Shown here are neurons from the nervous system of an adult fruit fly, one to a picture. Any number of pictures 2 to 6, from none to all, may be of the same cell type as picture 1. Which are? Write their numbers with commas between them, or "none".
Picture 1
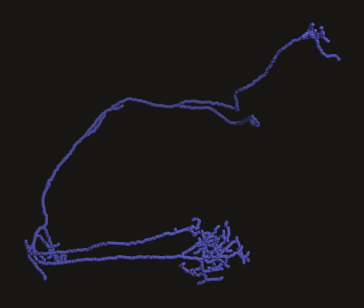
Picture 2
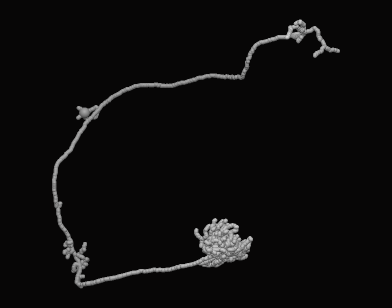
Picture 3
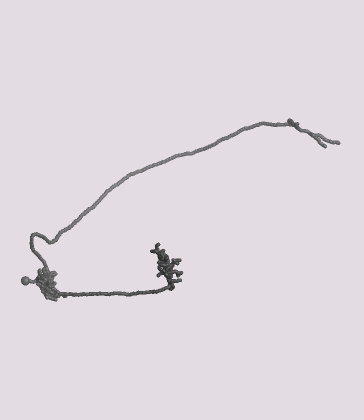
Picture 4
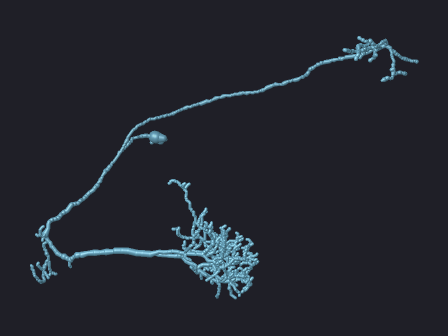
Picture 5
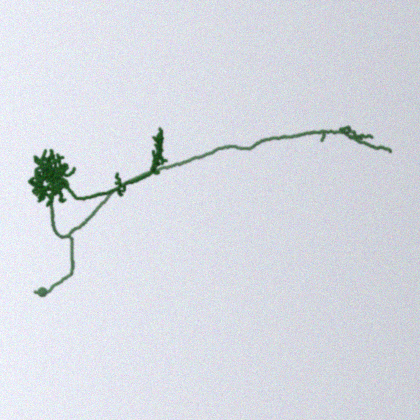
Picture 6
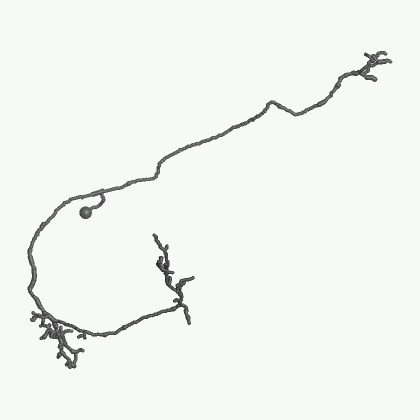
2, 4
